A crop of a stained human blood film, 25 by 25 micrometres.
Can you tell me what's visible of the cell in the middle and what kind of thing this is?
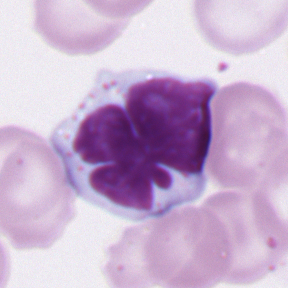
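Nucleus toward upper right, reaching the cell edge there; wider band of cytoplasm on the left and below. Chromatin dark purple, dense throughout. Cytoplasm pale greyish blue, a few small pinkish-red granules scattered in it. Large granular lymphocyte.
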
